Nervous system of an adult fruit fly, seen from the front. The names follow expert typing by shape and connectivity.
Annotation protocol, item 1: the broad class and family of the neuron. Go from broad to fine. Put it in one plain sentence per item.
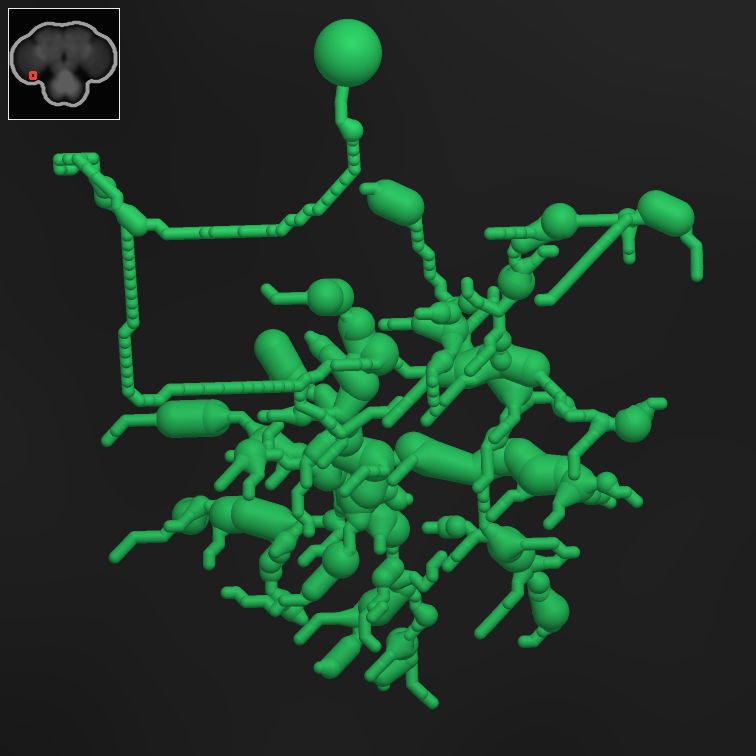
An optic-lobe intrinsic neuron of the Dm family.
